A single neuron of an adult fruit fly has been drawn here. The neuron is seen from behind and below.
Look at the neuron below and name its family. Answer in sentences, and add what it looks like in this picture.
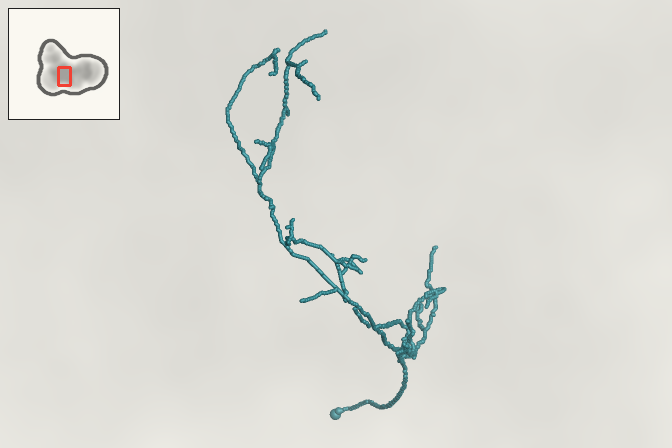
Its family is hemilineage LALa1_posterior. It is a central-brain intrinsic neuron. The cell body can be seen at the bottom of the picture. As drawn here it is taller than it is wide.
